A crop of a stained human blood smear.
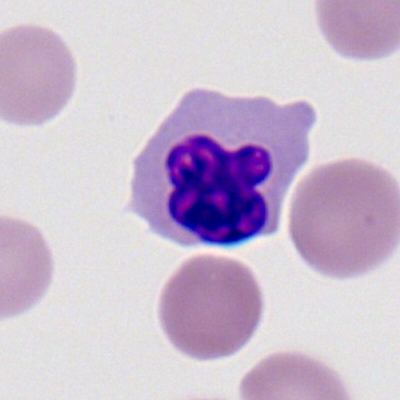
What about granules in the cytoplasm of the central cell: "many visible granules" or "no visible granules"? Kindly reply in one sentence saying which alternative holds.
No granules can be seen in the cytoplasm of this cell.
